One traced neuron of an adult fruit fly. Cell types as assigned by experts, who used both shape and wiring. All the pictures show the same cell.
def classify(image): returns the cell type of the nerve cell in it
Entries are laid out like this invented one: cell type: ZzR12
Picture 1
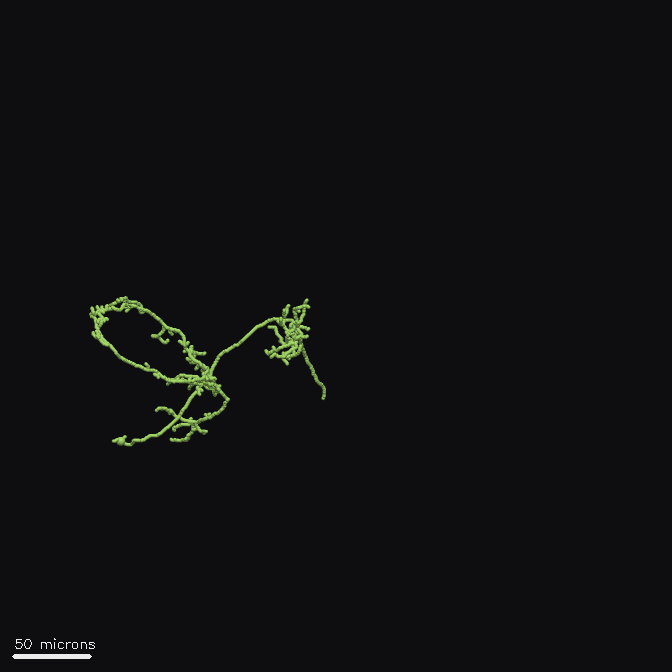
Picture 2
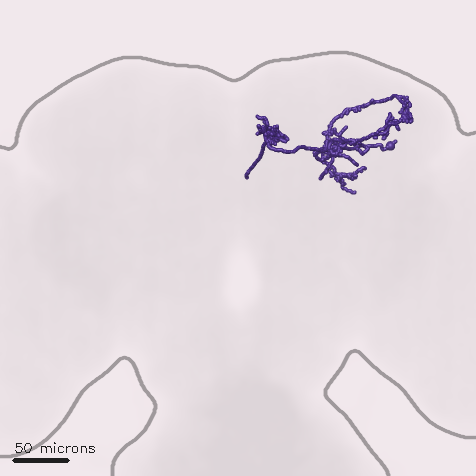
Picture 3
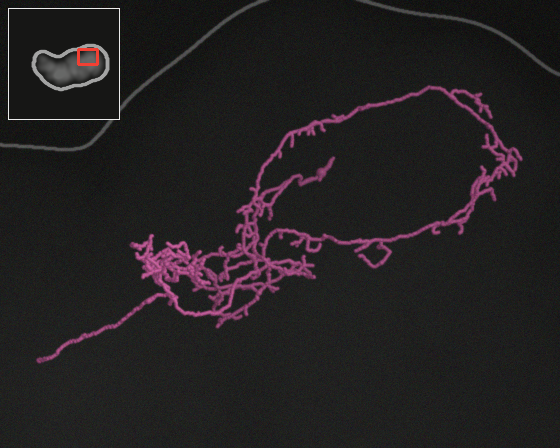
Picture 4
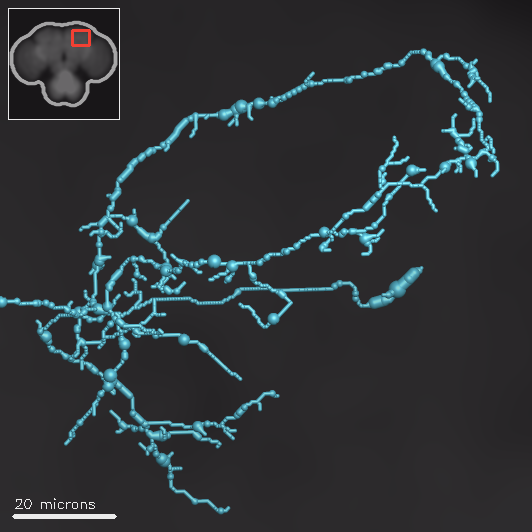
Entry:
cell type: SMP274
